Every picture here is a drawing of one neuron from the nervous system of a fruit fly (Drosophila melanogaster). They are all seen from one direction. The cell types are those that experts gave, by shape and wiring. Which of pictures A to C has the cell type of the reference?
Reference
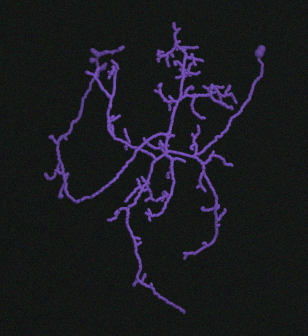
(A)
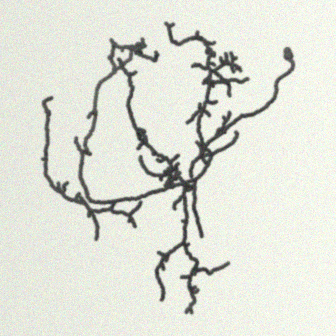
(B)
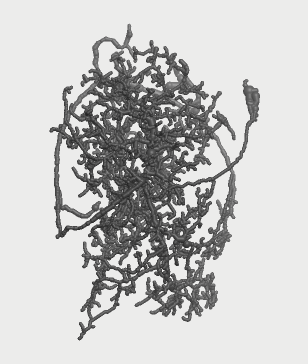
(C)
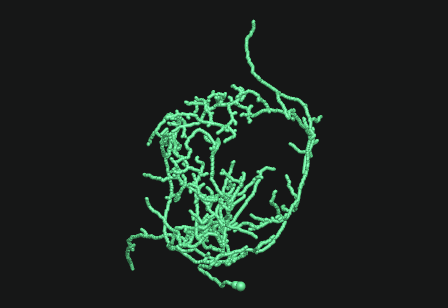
Picture A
